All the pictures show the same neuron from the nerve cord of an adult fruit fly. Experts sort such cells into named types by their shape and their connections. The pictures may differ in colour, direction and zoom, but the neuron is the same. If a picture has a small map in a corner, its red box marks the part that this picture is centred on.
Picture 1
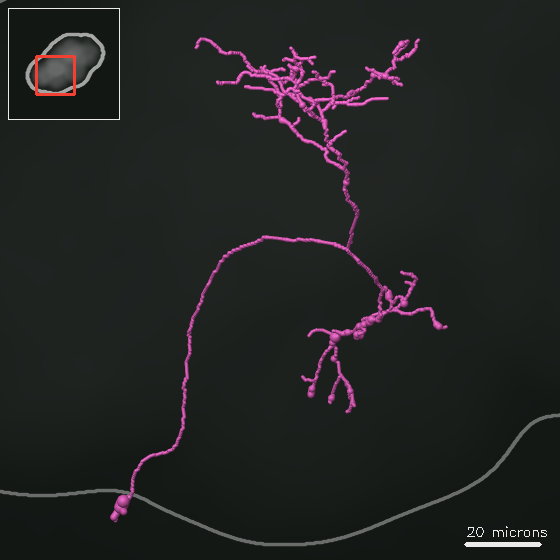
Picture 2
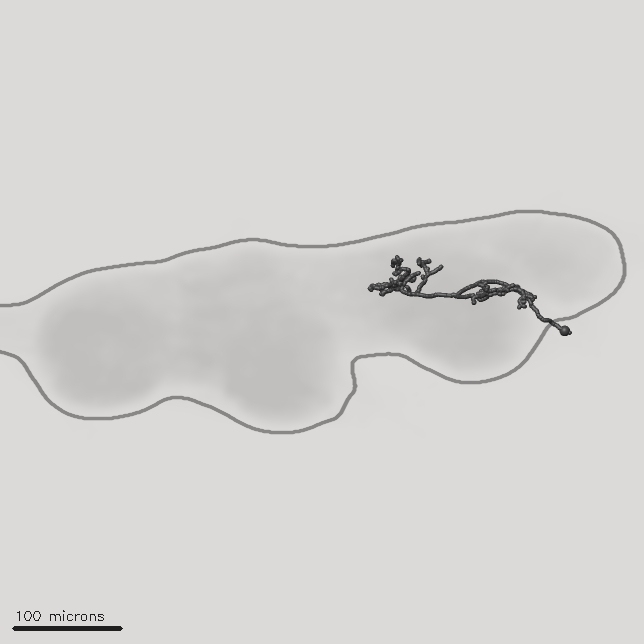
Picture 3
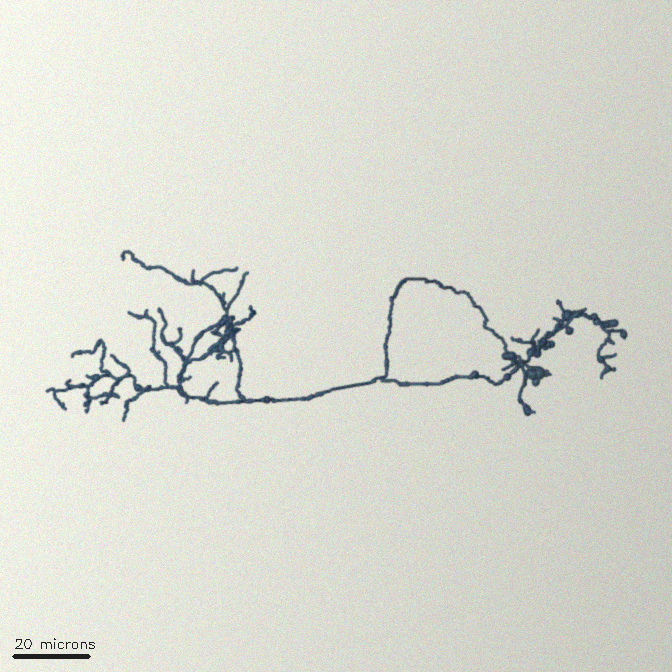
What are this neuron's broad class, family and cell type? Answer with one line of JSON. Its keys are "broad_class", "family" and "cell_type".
{"broad_class": "nerve-cord intrinsic neuron", "family": "hemilineage 21A", "cell_type": "IN21A093"}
